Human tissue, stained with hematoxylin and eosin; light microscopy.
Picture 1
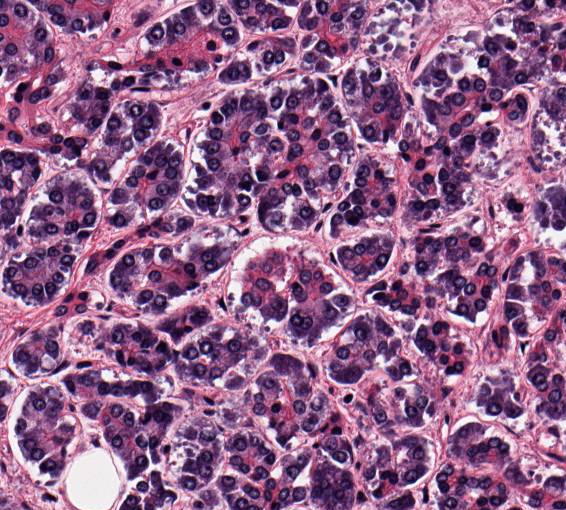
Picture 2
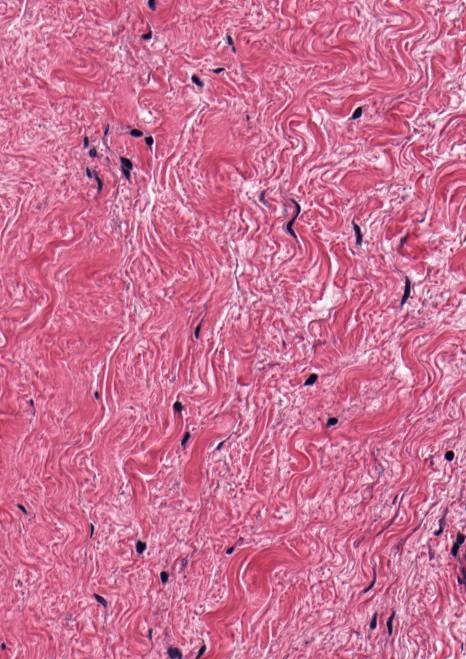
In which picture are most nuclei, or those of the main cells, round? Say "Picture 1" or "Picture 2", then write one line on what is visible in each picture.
Picture 1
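Picture 1: The nuclei are round, dark and fairly uniform in size from nest to nest.
Picture 2: The nuclei are small, slender and darkly stained, many of them wavy or comma-shaped.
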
